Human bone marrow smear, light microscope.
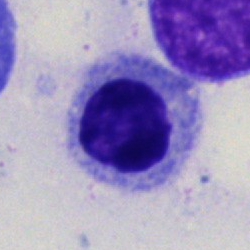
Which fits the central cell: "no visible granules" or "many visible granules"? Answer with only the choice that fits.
No visible granules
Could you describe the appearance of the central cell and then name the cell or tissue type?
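Checking the outline first, it is round and smooth. Next comes the chromatin, which is dark and densely condensed. Then the cytoplasm: it is pale greyish-blue and forms a rim around the entire nucleus. The cell is an erythroblast.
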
